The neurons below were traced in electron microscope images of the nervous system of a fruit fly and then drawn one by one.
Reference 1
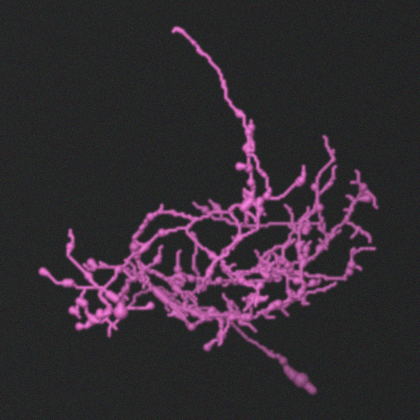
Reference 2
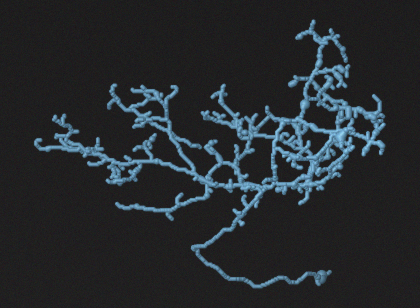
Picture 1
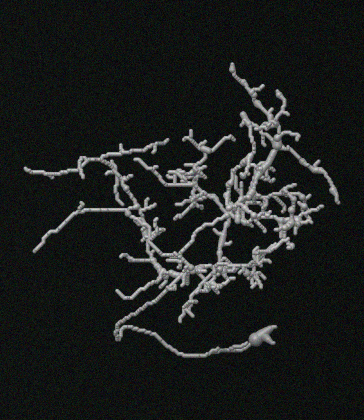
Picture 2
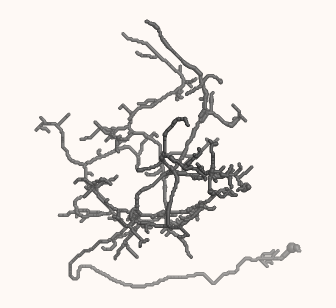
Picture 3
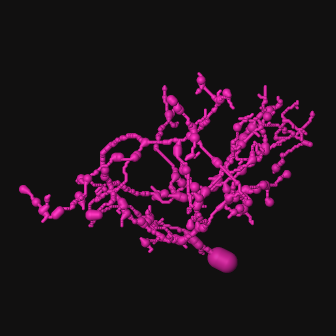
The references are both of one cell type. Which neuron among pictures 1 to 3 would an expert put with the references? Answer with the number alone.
3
